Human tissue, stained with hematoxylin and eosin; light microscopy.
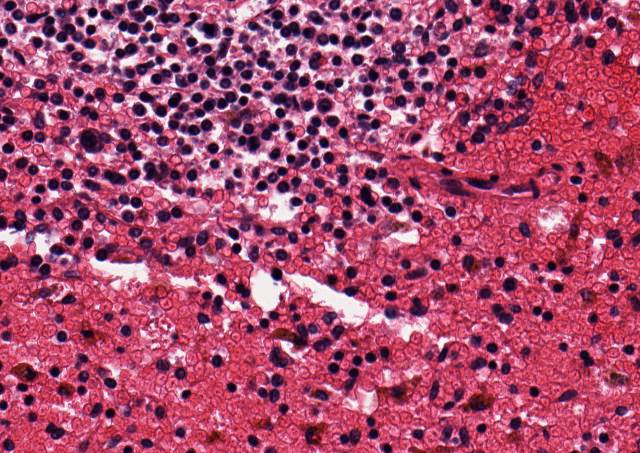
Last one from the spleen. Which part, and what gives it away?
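The field shows red pulp. Across the lower half and the right side, pink-red erythrocytes without nuclei lie tightly packed, with scattered clumps of brown pigment among them in the lower half.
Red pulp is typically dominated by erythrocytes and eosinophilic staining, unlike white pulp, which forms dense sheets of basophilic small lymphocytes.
The upper left, by contrast, is crowded with dark round nuclei, and a few elongated, spindle-shaped nuclei lie near the middle.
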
